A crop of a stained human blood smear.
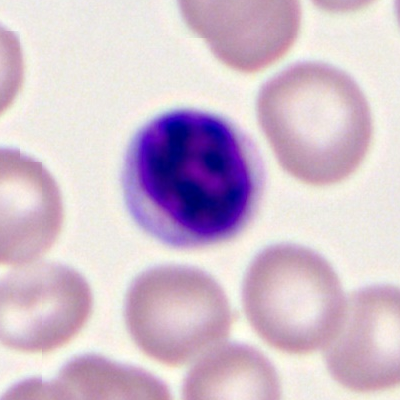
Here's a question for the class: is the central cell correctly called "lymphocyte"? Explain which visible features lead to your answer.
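Outline round and smooth, no surface projections. Nucleus fills most of the cell; cytoplasm only a thin rim. Chromatin dark purple, coarsely clumped; no nucleoli visible. No granules in the cytoplasm. Cell only slightly larger than the neighbouring red cells.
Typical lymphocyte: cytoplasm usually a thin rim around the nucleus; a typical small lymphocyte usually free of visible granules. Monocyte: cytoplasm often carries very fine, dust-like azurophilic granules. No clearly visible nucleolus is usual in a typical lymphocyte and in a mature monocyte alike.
Thin rim and granule-free cytoplasm favour lymphocyte; absence of dust-like granules counts against monocyte; missing nucleoli fit both. Verdict: lymphocyte fits.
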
